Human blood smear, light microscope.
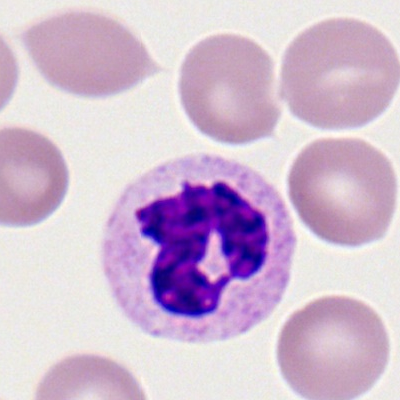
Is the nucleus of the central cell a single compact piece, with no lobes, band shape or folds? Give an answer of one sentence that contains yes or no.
No, this cell's nucleus is lobed instead of forming a single mass.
